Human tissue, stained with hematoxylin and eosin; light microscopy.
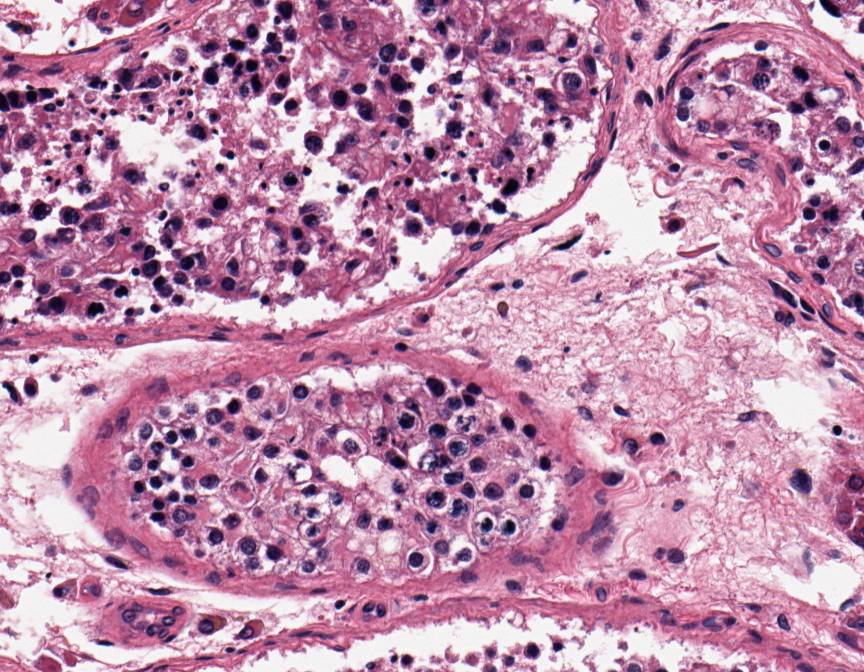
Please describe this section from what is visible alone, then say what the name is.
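The oval lower-left tubule is packed with large cells having pale to clear cytoplasm and distinct borders, many with round nuclei bearing a prominent dark nucleolus. The large upper-left tubule holds many small, dark, dense round nuclei amid pink granular debris with clear gaps. Pink fibrous walls with flattened nuclei bound each tubule. The section is testis.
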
